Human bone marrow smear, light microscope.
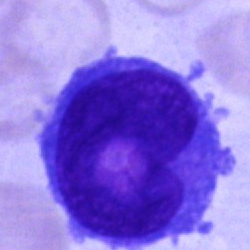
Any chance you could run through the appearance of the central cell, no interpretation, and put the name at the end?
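First, several small rounded blebs project from the cell margin. Second, the cytoplasm stains a deep blue. Third, a curved groove gives the nucleus a folded look. Fourth, the centre of the nucleus is a paler purple than its edges. The cell is a blast.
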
